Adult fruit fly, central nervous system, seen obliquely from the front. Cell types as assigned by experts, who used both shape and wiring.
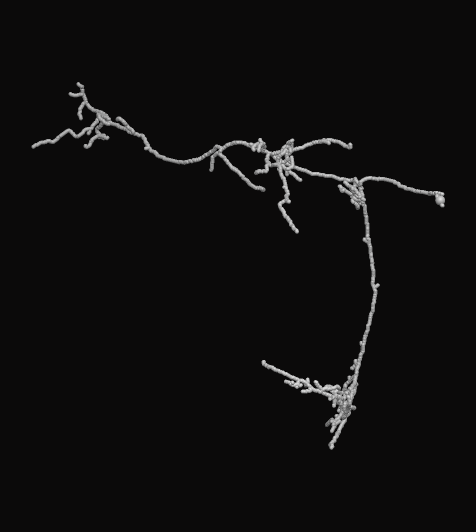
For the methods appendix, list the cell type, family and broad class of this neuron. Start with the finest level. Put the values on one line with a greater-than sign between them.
CB1744 > hemilineage LHp2 > central-brain intrinsic neuron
